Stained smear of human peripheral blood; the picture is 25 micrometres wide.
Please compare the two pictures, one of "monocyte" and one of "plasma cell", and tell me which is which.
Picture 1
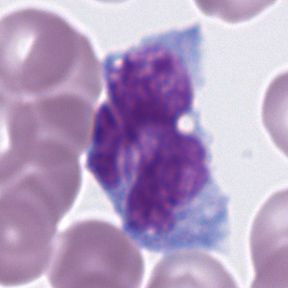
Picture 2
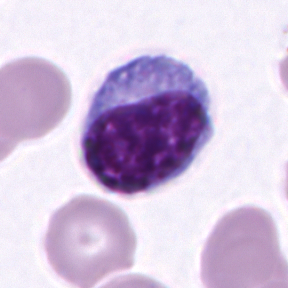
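The first one's the monocyte, and the second is the plasma cell. The monocyte has an irregular outline with ragged, frayed edges, whereas the plasma cell's outline is smooth, with no projections. In the monocyte the nucleus is folded over on itself, with a pale cleft running roughly top to bottom through the middle.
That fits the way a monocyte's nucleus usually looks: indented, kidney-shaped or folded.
The plasma cell's nucleus, by contrast, is a single unlobed mass, oval in outline, about 11 by 8 micrometres, lying toward the bottom of the cell.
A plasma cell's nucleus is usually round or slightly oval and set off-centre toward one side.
Its chromatin is dark purple and coarsely clumped, with no distinct nucleolus.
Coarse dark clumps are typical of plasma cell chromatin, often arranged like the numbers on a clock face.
There's one small round clear vacuole at the right edge of the monocyte's nucleus, and no large coarse granules in its cytoplasm.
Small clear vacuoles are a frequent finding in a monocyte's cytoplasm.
The cytoplasm is pale greyish blue in the monocyte and pale blue-grey in the plasma cell. Red cells press against the monocyte's left side, while none touches the plasma cell.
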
